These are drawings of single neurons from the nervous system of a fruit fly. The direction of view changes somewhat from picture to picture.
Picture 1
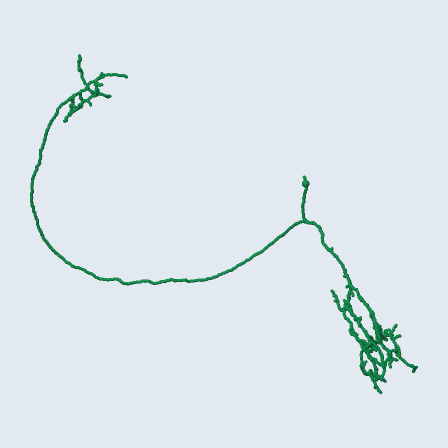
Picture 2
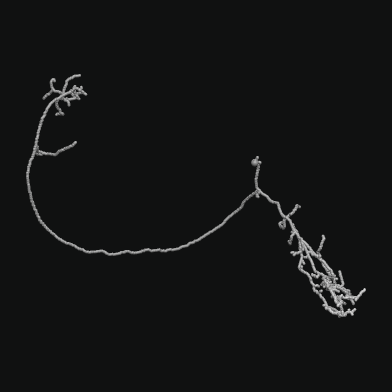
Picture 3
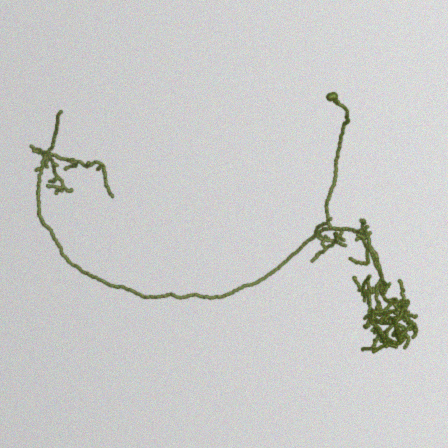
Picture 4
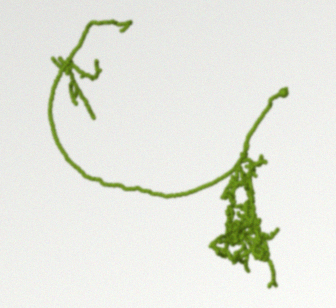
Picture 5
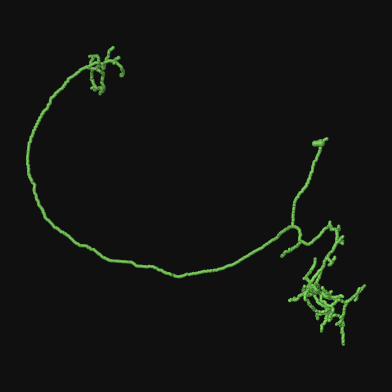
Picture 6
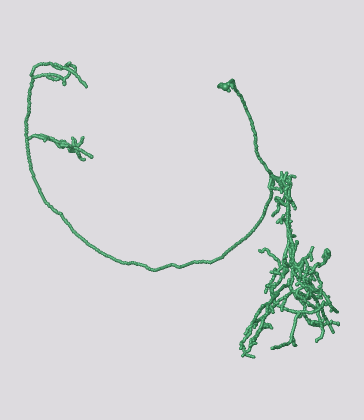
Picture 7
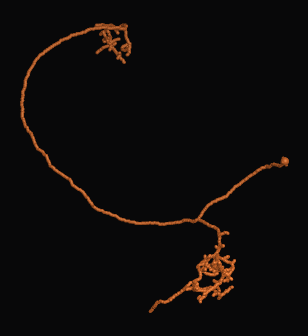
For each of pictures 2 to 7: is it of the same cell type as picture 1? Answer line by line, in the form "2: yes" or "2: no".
2: yes
3: no
4: no
5: yes
6: no
7: yes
